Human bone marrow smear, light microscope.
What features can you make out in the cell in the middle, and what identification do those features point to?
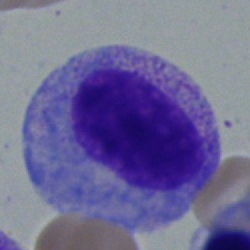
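In this cell the nucleus sits off-centre, toward the upper right. Its chromatin stains dark purple throughout. The surrounding cytoplasm is blue-grey, with fine reddish-purple granules scattered through it. This is a metamyelocyte.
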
